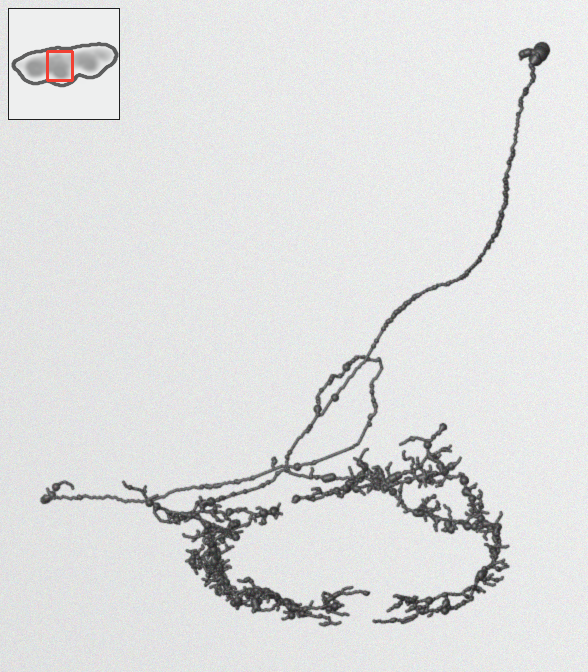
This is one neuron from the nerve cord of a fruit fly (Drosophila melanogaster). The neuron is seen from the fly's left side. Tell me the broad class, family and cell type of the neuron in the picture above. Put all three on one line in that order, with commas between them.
nerve-cord intrinsic neuron, hemilineage 23B, IN23B049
